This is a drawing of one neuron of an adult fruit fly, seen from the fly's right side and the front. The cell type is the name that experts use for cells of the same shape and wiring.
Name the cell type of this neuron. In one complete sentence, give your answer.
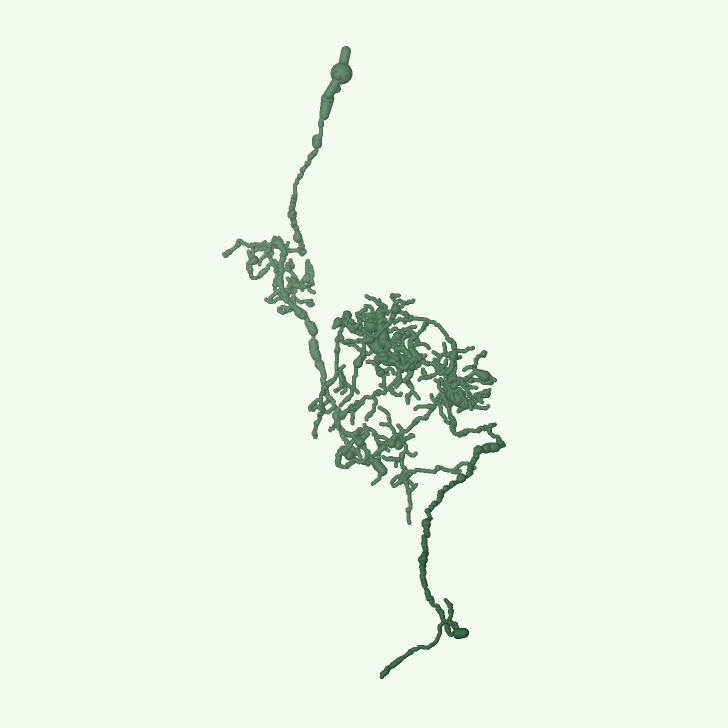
The neuron has PFGs as its cell type.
